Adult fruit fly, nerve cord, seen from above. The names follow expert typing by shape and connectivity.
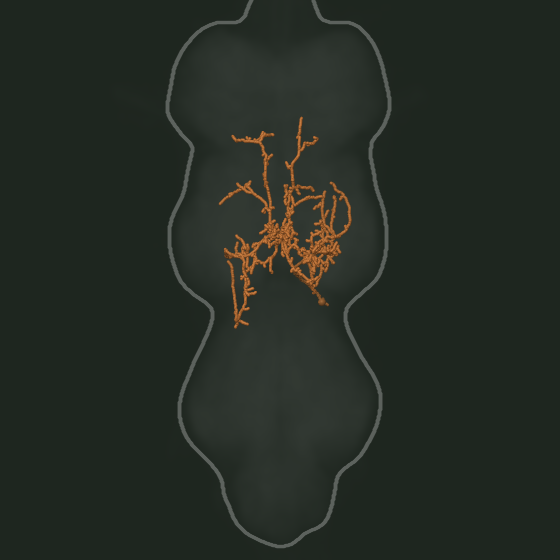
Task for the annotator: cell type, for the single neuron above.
IN06A012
